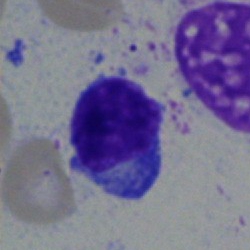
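Lymphocyte in a stained human bone marrow smear. The nucleus fills the upper part of the cell, with most of the cytoplasm lying below it. Its chromatin is dark purple and dense, and no distinct nucleoli are visible. The cytoplasm stains a deep blue.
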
